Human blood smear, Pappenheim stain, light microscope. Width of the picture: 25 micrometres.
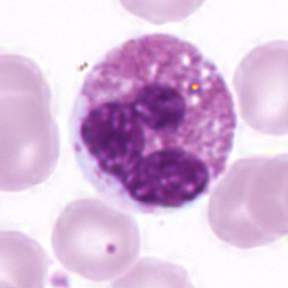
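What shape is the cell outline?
Round, with abundant cytoplasm around the nucleus.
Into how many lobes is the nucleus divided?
Three; the chromatin is dense and clumped.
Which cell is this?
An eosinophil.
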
